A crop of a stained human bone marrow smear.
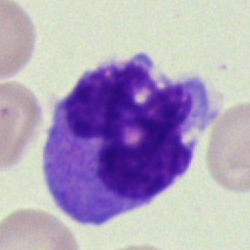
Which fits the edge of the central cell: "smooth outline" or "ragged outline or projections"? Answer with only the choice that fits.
Ragged outline or projections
